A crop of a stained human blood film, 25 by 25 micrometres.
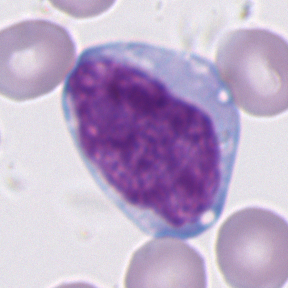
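Myeloblast. Notice first the nucleus: a broad oval, with no lobes. Its chromatin is patchy, darker clumps sitting among paler areas. Around it the cytoplasm is pale blue, and if you look at its right edge you'll find two small, clear, round vacuoles.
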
